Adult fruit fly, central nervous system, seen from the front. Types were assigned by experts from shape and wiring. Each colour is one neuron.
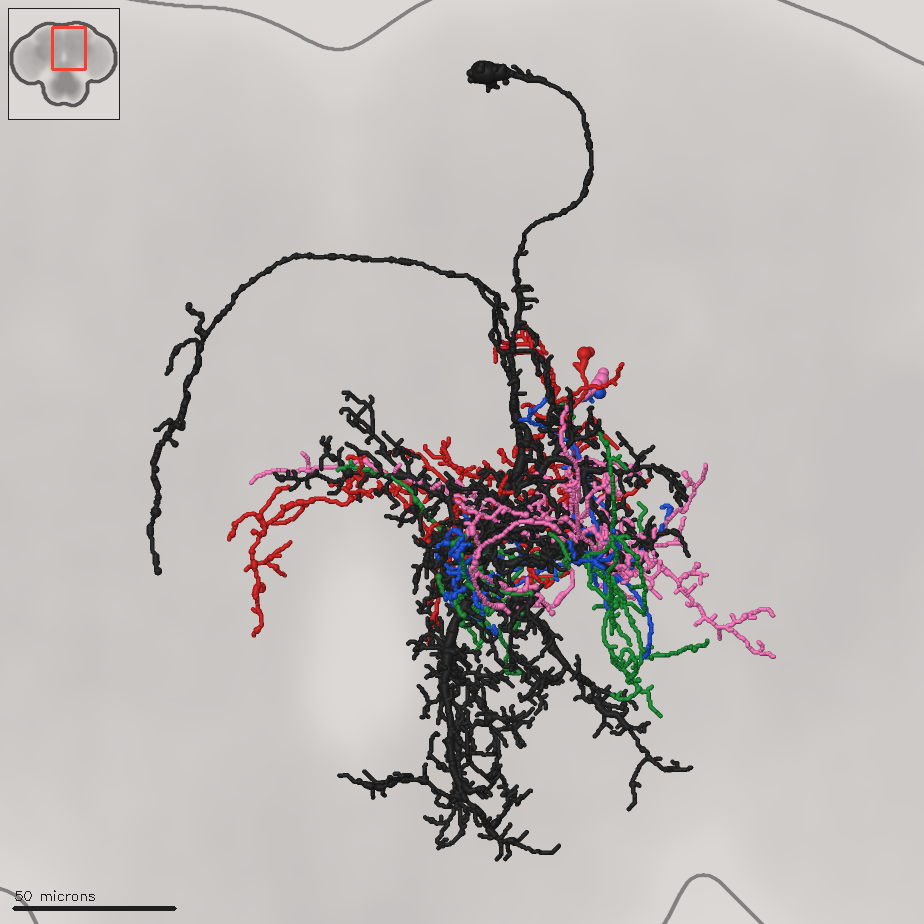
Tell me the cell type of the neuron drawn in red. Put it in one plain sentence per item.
The cell type is PS188.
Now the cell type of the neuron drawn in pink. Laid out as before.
The cell type is CB1958.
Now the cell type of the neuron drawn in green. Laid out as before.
The cell type is PS192.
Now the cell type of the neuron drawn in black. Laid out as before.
The cell type is PS112.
